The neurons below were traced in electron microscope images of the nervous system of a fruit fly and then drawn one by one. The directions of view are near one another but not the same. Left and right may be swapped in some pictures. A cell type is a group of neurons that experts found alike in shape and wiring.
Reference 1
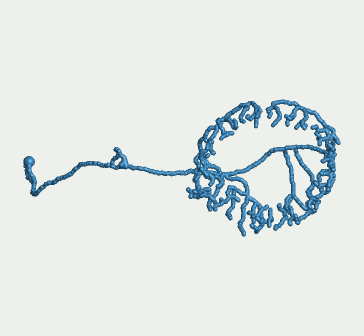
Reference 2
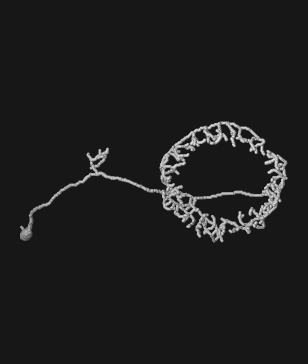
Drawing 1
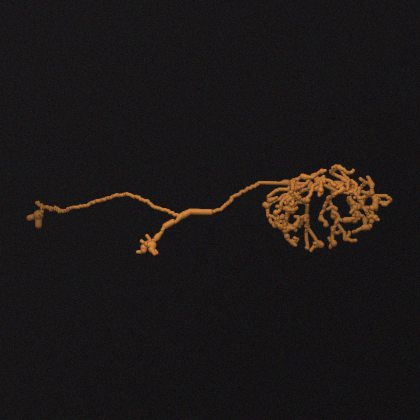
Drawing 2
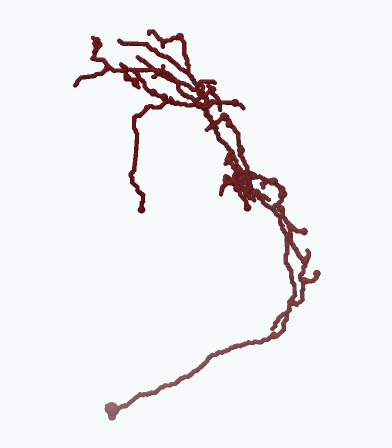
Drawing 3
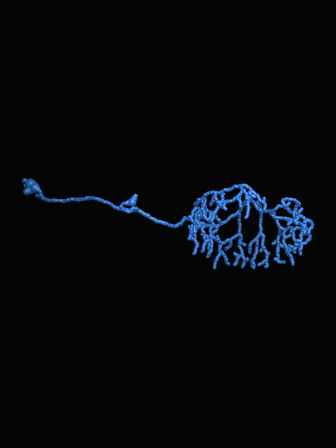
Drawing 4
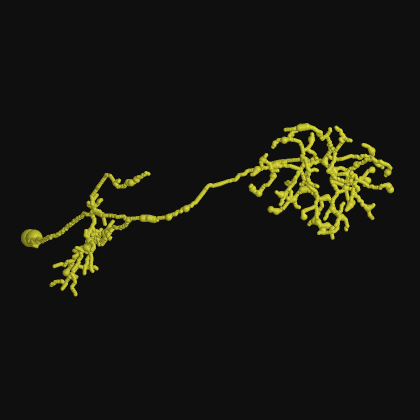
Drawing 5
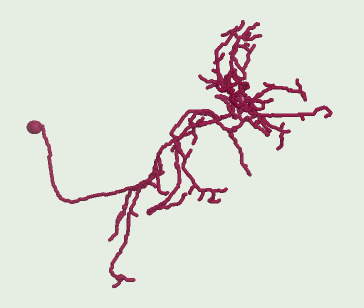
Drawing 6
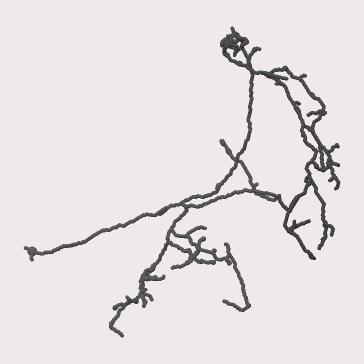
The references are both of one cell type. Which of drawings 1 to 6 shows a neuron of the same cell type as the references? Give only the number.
3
